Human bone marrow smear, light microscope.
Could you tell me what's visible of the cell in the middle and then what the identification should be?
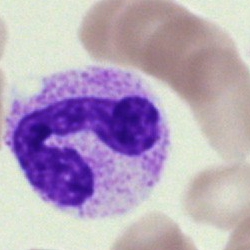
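The chromatin is dark purple and coarsely clumped, and no nucleoli are visible in the nucleus. The cytoplasm is pale pink and evenly filled with fine pink-violet granules. The cell is a band neutrophil.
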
